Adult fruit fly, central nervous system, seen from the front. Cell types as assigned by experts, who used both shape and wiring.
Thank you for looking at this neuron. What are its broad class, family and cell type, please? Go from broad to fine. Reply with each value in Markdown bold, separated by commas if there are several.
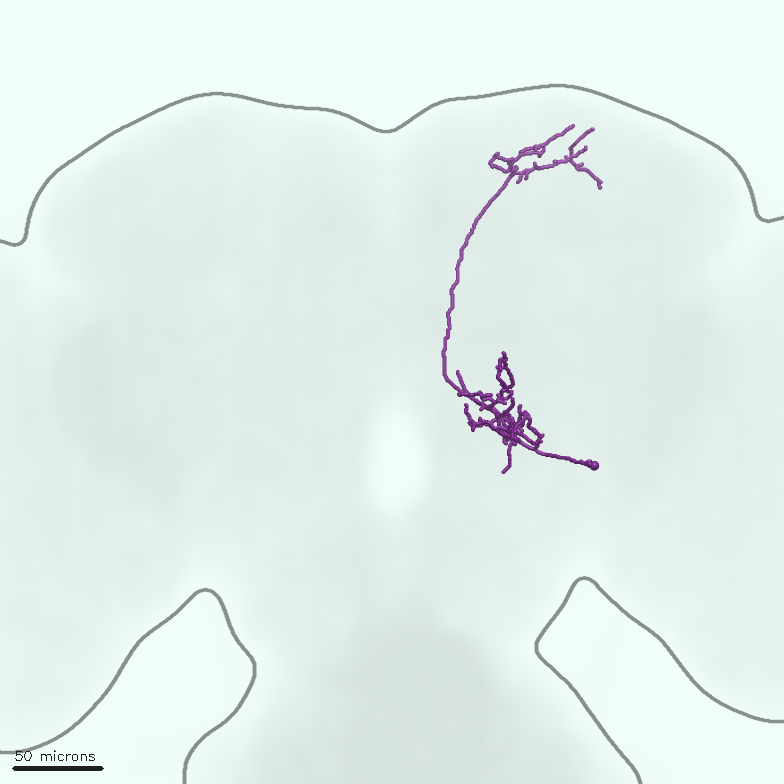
**central-brain intrinsic neuron**, **hemilineage ALlv1**, **VP1l+_lvPN**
